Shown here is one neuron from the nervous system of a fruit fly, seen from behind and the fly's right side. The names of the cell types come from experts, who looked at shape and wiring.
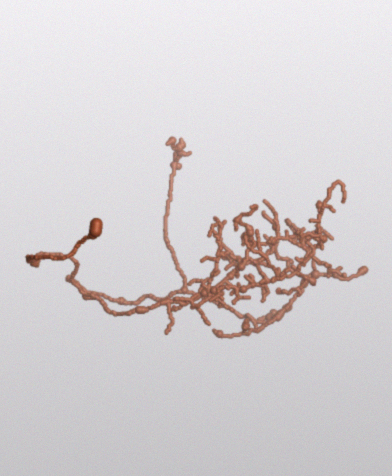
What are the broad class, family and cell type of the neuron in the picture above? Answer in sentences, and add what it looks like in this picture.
It is a nerve-cord intrinsic neuron. Its family is hemilineage 01B. Its cell type is IN01B050_a. The cell body can be seen on the left of the picture. The picture shows dozens of branch ends.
